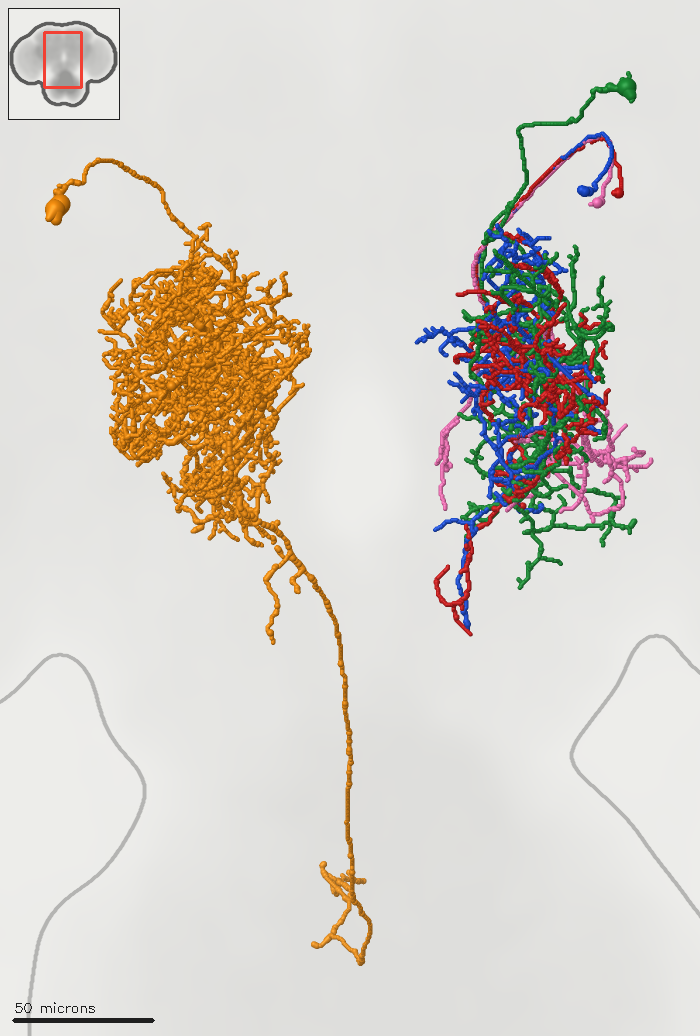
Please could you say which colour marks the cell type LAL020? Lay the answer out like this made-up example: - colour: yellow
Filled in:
- colour: red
